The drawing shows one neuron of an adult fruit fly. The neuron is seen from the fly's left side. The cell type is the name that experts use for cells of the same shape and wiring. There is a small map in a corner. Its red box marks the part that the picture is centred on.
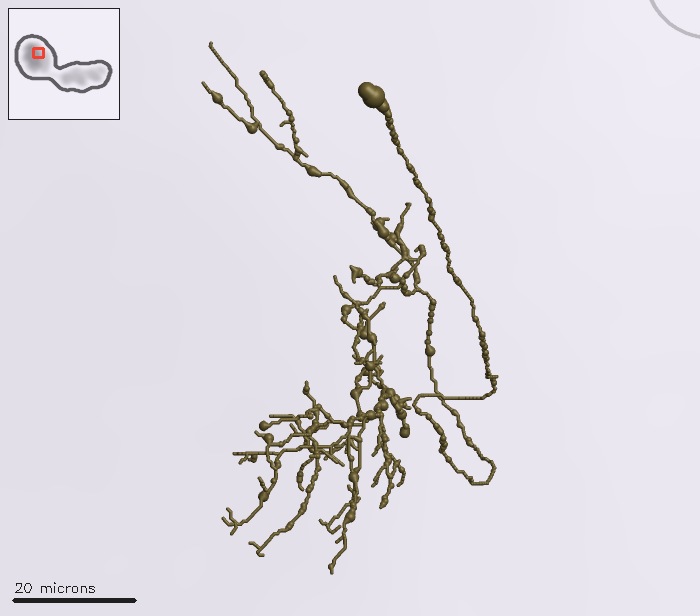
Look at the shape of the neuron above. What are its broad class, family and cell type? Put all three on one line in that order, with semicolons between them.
central-brain intrinsic neuron; hemilineage LHl4_posterior; PLP115_a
